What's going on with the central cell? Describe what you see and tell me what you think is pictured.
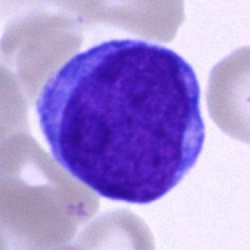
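Outline roughly round, smooth. Nucleus large, occupying most of the cell. Cytoplasm deep blue; granules not visible. Cell: blast.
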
